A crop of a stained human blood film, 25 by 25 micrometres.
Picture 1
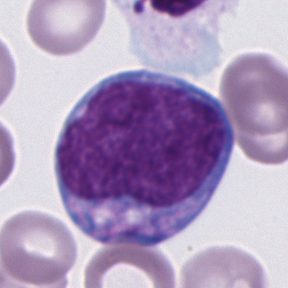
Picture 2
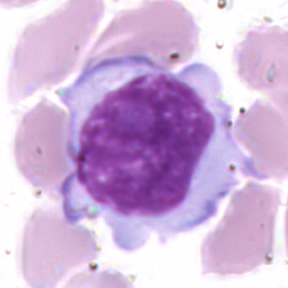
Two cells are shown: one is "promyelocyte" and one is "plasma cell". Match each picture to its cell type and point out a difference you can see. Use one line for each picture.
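Picture 1 is a promyelocyte. The cell outline is round and smooth, without surface projections.
Picture 2 is a plasma cell. The cell outline is irregular, with several rounded bulges of cytoplasm around its edge.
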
